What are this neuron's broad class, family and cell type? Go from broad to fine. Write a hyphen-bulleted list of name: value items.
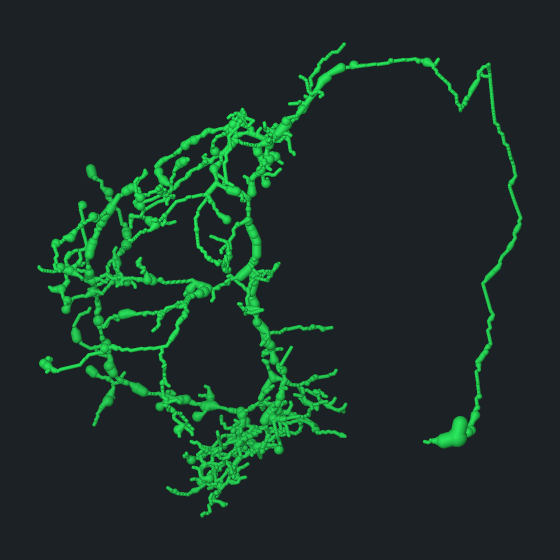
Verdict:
- broad class: nerve-cord intrinsic neuron
- family: hemilineage 12B
- cell type: IN12B025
